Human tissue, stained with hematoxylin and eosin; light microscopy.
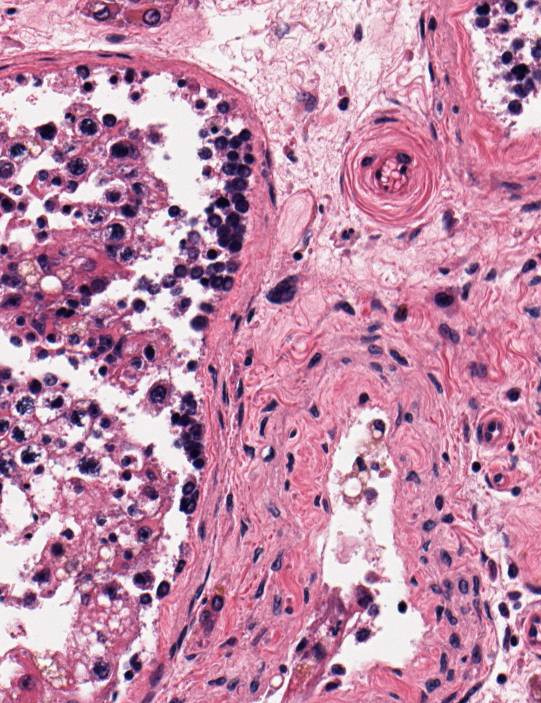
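Testis. Along the right edge of the left tubule, small cells with dark, round nuclei are densely packed. A pink fibrous band bounds the tubule, its elongated nuclei running parallel to its edge. Near the top centre-right, a small vessel has a thick, concentrically layered pink wall and a narrow lumen containing red cells.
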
